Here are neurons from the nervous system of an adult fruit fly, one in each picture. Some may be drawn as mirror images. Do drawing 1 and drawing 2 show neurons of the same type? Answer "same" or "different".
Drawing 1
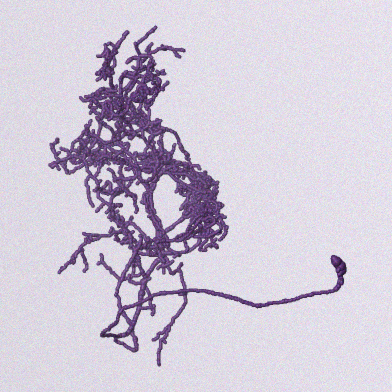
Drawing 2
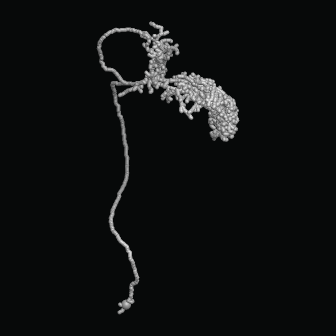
different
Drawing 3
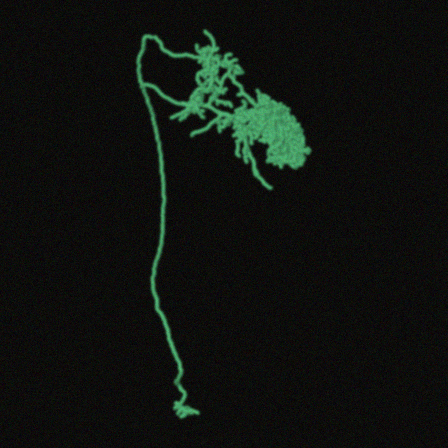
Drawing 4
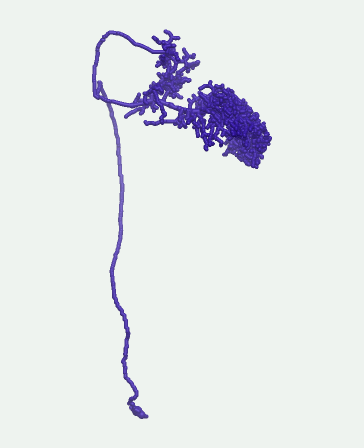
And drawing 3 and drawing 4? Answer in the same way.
same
